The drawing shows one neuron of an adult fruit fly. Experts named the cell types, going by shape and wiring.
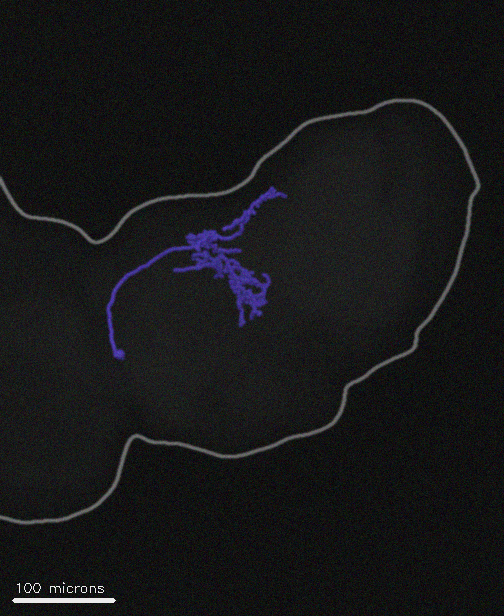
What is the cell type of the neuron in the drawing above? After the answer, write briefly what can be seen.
It is of cell type ATL012. This is a central-brain intrinsic neuron. Its cell body lies on the left of the picture. By the scale bar it is about 180 microns wide in this view.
